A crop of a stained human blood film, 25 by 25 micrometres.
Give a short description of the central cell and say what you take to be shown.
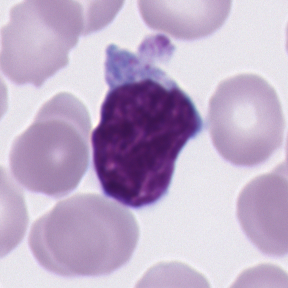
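The nucleus has an irregular, angular outline and is about 11 by 9 micrometres. What cytoplasm you can see is pale greyish-blue, with fine purplish granules in its cap, and at the top it forms ragged, lumpy projections. So this one is a typical lymphocyte.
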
